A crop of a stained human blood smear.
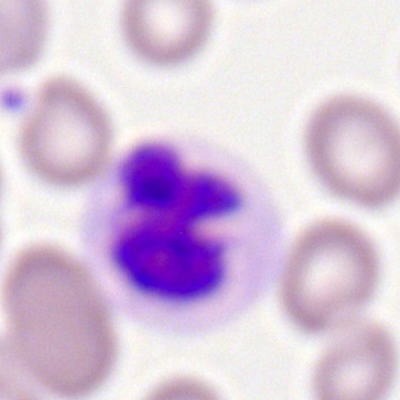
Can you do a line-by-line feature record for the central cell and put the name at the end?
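Chromatin: dense and clumped, stains deep purple
Nucleoli: none visible
Cytoplasm: plentiful, pale lilac-pink
Granules: no coarse orange-red ones, you'll notice
Name: segmented neutrophil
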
